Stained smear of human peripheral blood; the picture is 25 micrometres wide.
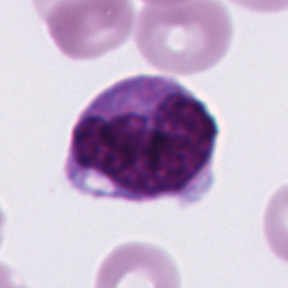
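Monocyte in a stained smear of human peripheral blood, the nucleated cell at the centre. It is about 13 micrometres across, and the nucleus fills most of it. Notice how the nucleus is folded, with a deep cleft running down near its middle. Along the lower edge the cytoplasm is pale grey-blue, and at the lower left you can find a clear, unstained space within it.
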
